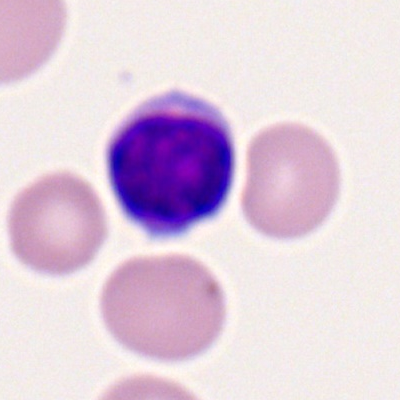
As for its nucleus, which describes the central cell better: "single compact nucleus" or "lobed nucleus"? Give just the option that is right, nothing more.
Single compact nucleus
